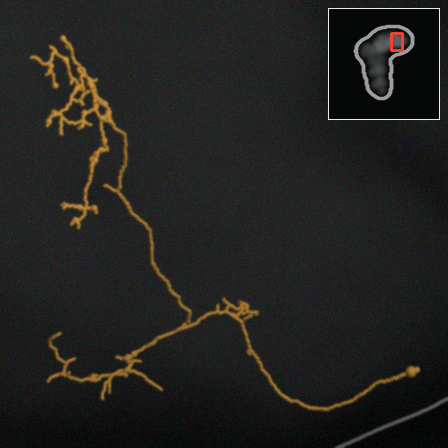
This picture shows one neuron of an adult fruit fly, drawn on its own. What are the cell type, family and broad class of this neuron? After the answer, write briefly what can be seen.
It is of cell type SMP213. Its family is hemilineage SLPad1_posterior. Its broad class is central-brain intrinsic neuron. Its cell body lies at the lower right of the picture. In this view it is about as wide as it is tall.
